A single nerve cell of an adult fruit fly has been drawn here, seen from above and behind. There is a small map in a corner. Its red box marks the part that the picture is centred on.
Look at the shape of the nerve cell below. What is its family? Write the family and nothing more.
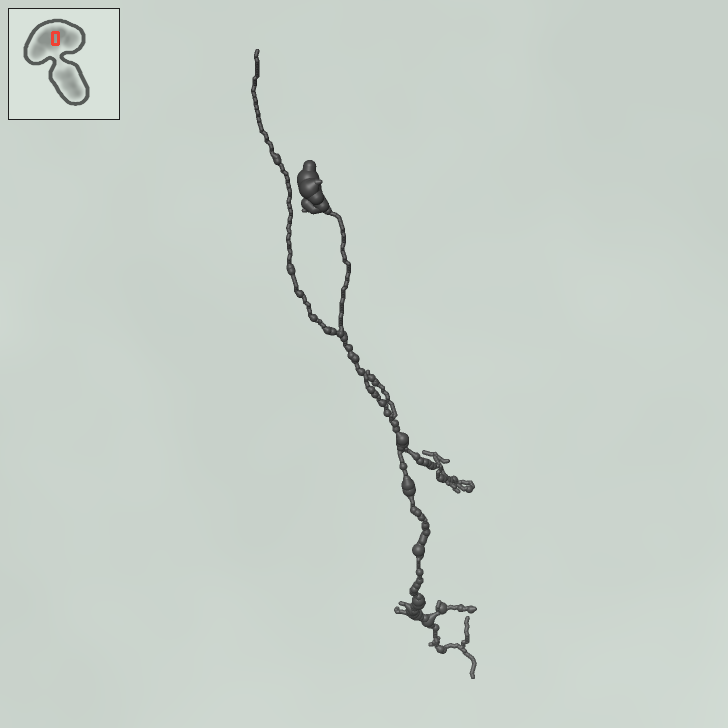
OCC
